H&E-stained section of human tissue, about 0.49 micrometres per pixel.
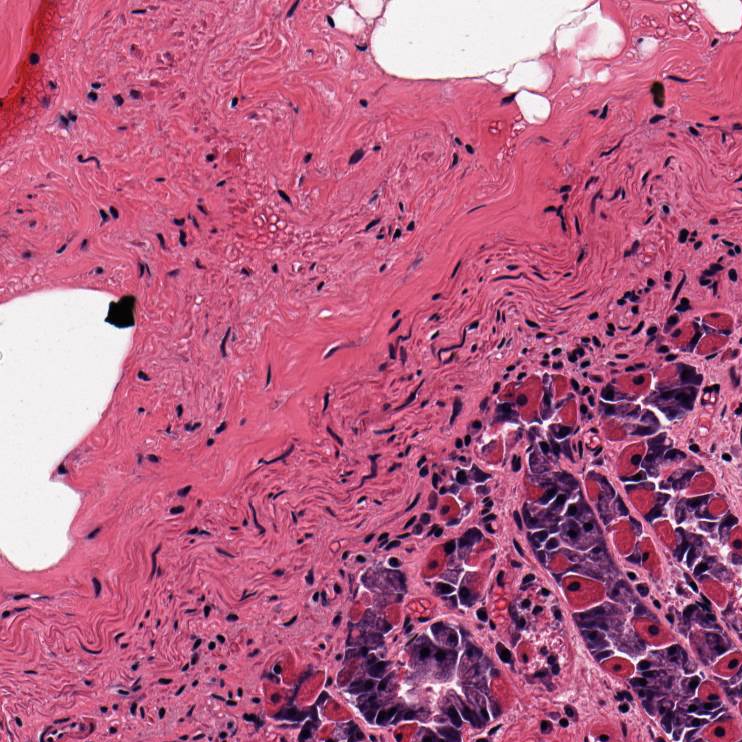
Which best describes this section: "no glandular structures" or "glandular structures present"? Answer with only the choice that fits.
Glandular structures present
